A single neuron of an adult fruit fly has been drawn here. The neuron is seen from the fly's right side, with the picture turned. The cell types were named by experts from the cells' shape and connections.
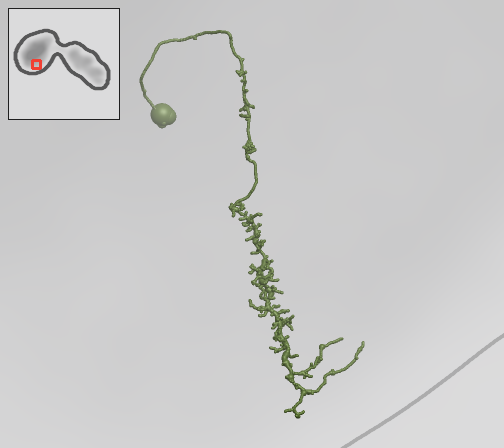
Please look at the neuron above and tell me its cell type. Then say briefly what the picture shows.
The cell type is Dm3b. It is an optic-lobe intrinsic neuron. Dozens of branch ends can be seen. As drawn here it is taller than it is wide.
